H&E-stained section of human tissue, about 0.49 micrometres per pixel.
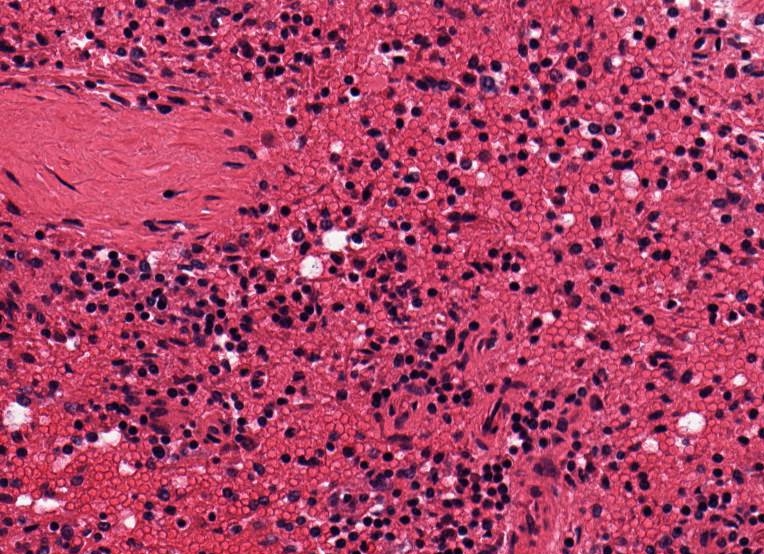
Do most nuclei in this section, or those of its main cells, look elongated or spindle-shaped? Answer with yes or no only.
No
